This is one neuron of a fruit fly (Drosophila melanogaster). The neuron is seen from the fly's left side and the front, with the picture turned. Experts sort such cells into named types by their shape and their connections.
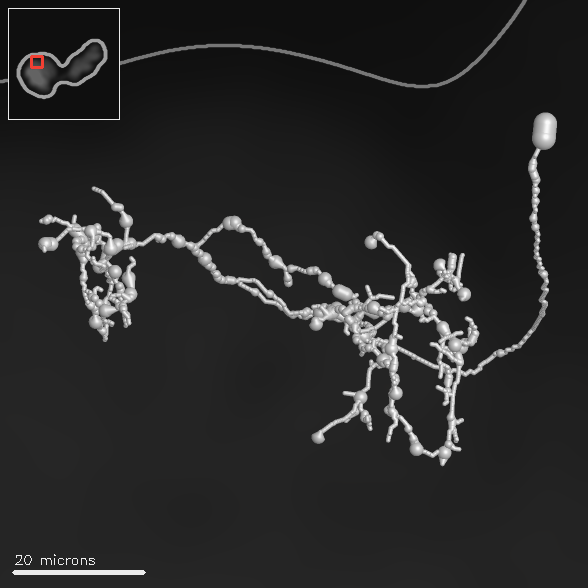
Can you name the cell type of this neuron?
LHPV4b4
